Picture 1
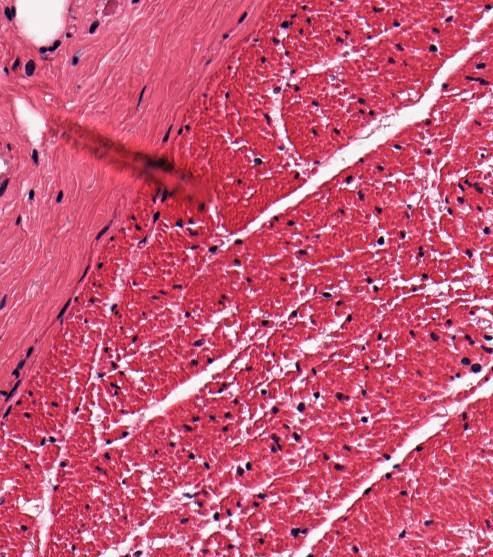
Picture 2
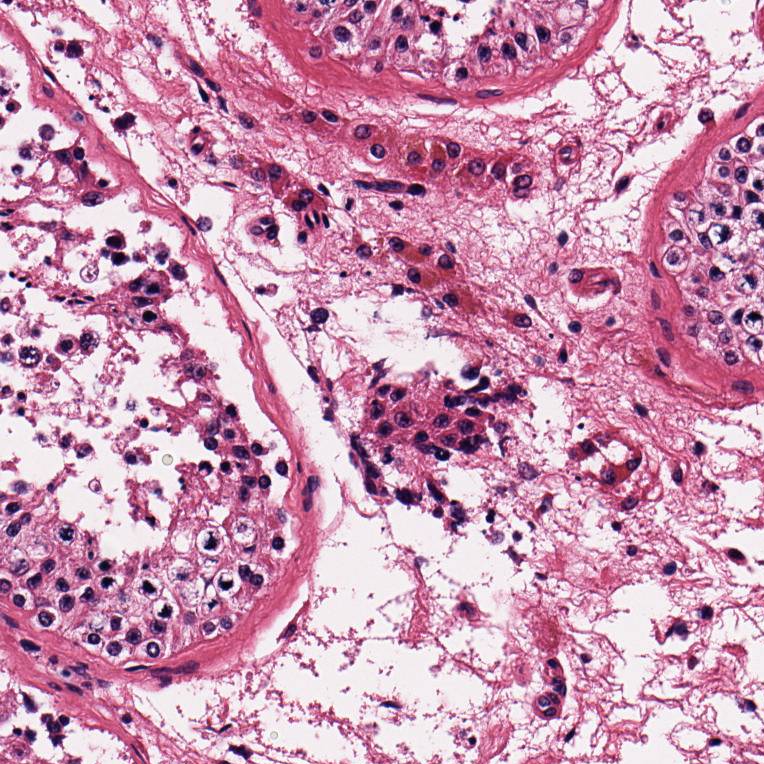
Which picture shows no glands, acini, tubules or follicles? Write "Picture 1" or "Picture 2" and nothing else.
Picture 1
